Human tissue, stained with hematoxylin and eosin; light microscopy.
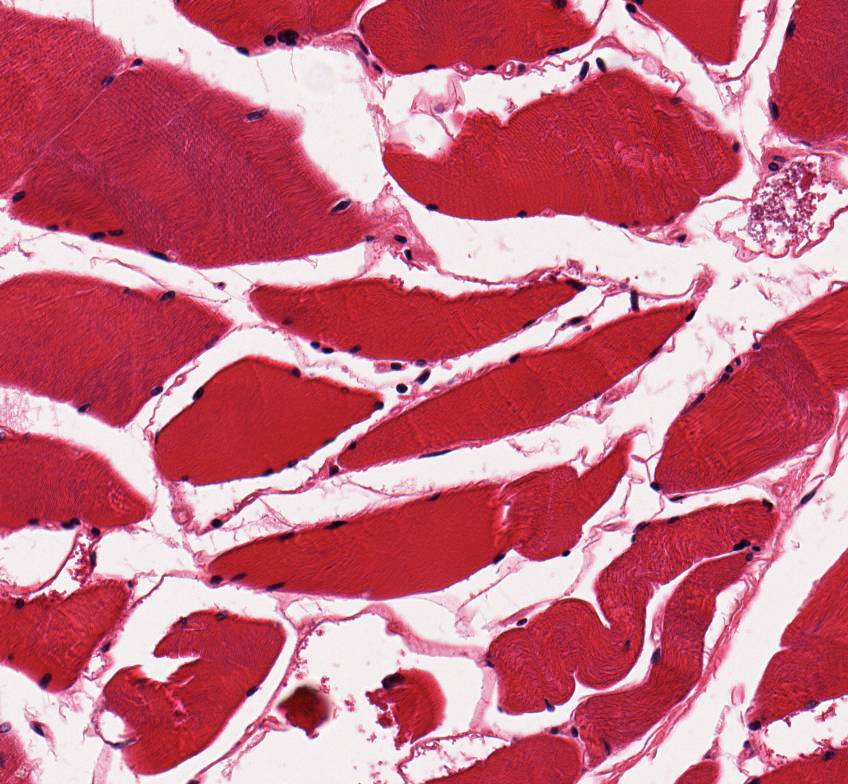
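Skeletal muscle, seen here as large, separate fibres cut obliquely, deeply eosinophilic, with wide clear spaces between them. Their dark, flattened nuclei sit at the fibre edges, I note, not in the centres. The deep red cytoplasm shows fine parallel fibrillar streaking. At upper right, a small vessel holds clustered red blood cells between fibres.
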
